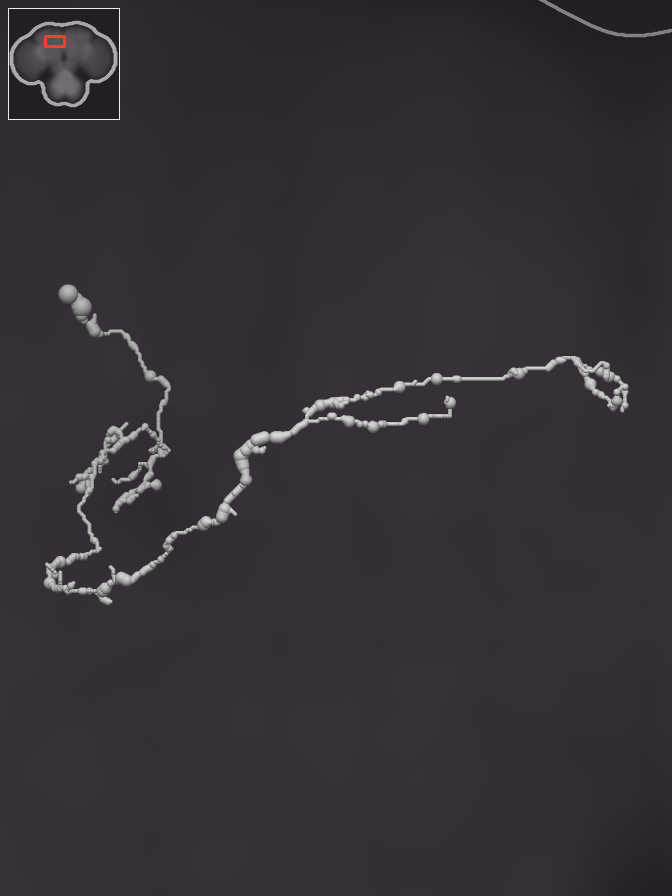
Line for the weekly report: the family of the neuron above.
class Kenyon Cell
